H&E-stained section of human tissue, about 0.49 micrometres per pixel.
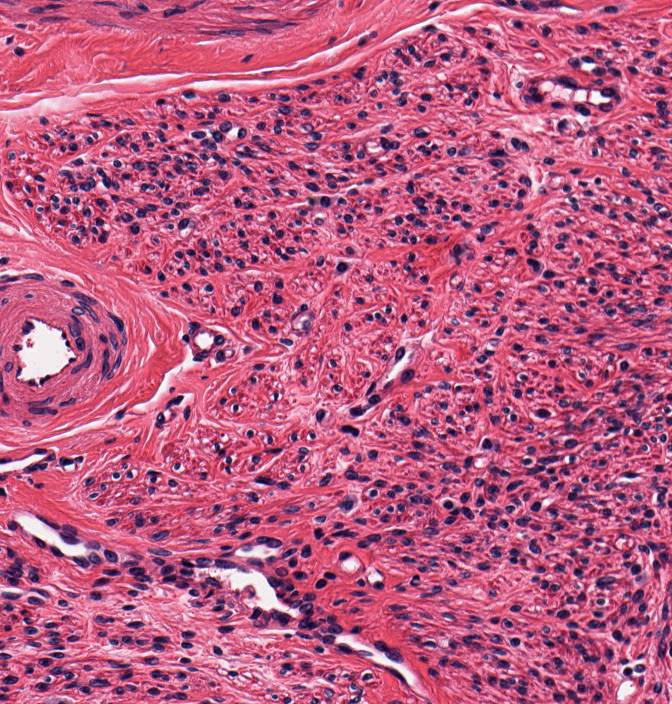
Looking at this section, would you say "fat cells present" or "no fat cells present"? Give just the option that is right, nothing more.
No fat cells present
